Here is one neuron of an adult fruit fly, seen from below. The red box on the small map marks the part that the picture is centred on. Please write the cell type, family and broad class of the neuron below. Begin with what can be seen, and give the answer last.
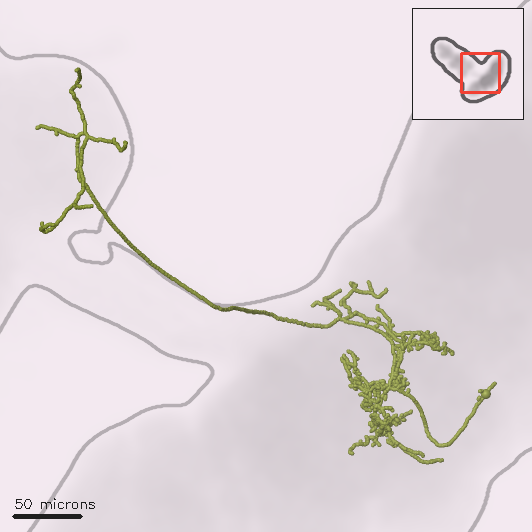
The cell body can be seen at the lower right of the picture. By the scale bar it is about 350 microns wide in this view. It is of cell type DNge019. The family is hemilineage MX12. This is a descending neuron.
